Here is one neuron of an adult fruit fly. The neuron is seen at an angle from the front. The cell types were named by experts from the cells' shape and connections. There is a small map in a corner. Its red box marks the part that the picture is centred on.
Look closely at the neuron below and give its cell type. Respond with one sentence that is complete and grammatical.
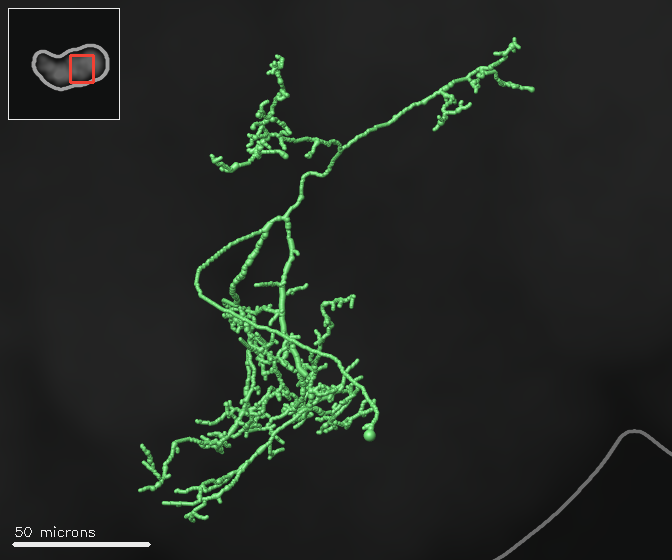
In terms of cell type, the neuron is CL122_b.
